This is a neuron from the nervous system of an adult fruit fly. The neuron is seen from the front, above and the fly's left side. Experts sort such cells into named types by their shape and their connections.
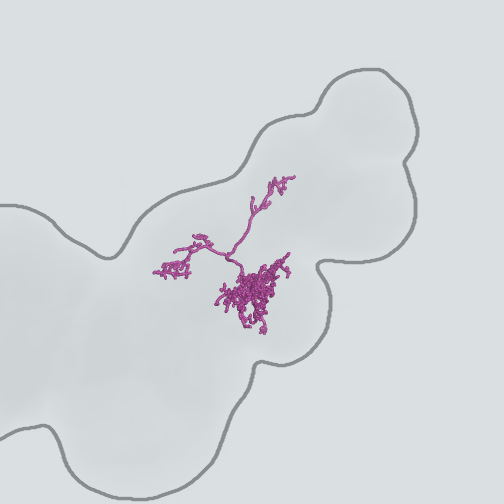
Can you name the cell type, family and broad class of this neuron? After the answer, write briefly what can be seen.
Its cell type is IN12B014. The family is hemilineage 12B. It is a nerve-cord intrinsic neuron. As drawn here it is about as wide as it is tall.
